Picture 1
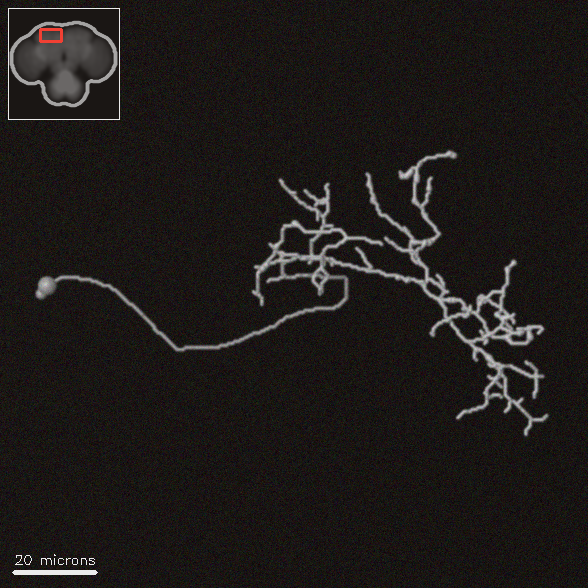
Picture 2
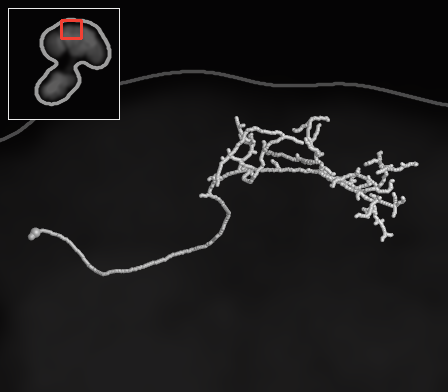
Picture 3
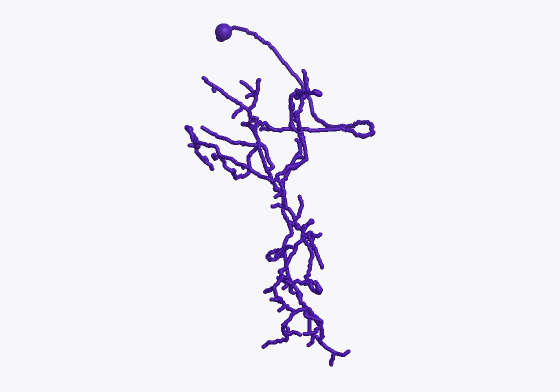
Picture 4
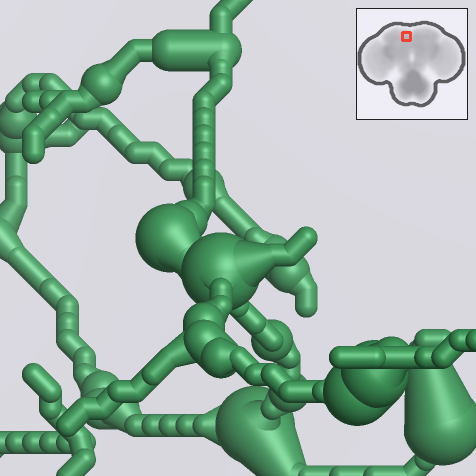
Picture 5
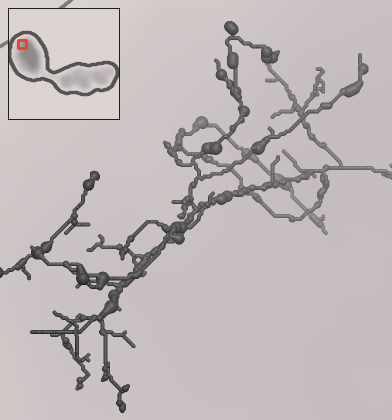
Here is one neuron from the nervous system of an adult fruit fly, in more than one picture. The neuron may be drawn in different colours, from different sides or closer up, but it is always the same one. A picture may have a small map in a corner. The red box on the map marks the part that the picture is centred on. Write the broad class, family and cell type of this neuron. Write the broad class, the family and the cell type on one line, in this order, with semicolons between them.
central-brain intrinsic neuron; hemilineage DL1_dorsal; CB2310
